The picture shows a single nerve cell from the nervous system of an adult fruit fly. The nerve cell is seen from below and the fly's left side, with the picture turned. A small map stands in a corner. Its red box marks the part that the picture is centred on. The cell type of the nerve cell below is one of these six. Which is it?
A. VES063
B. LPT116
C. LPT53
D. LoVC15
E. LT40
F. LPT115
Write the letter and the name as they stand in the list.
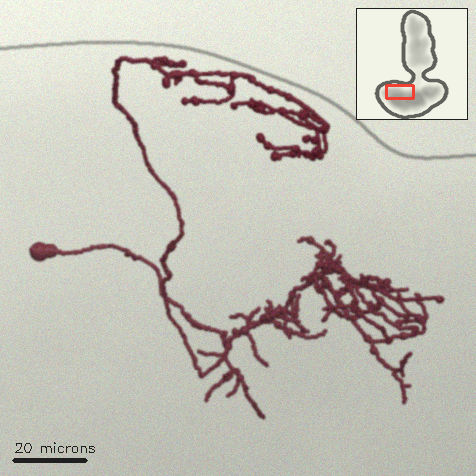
B. LPT116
